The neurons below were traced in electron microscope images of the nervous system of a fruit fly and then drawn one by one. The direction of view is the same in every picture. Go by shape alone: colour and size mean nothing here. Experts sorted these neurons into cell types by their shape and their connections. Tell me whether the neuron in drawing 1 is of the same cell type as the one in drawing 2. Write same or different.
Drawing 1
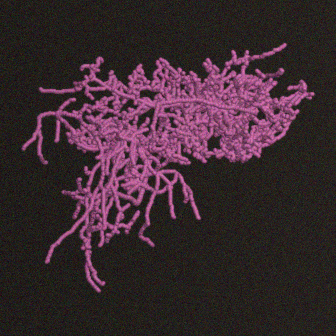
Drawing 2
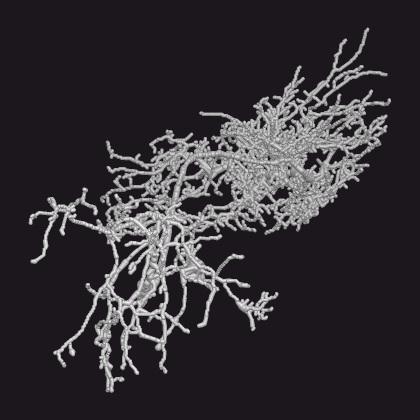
same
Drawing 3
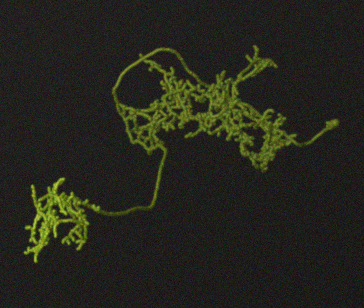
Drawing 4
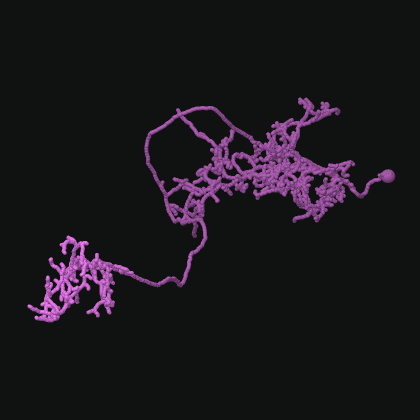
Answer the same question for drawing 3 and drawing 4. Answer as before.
same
